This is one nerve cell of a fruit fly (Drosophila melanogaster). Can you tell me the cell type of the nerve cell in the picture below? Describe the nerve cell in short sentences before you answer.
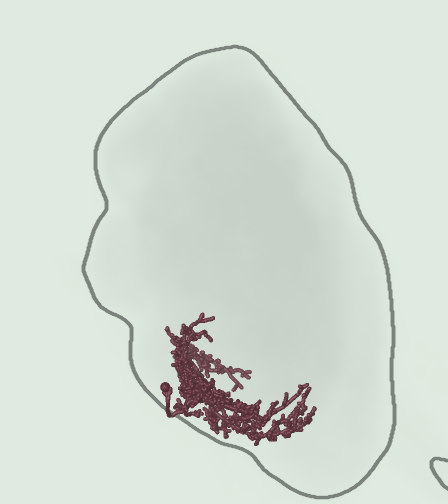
In this view it is about as wide as it is tall. This is a central-brain intrinsic neuron. Its cell type is GNG159.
